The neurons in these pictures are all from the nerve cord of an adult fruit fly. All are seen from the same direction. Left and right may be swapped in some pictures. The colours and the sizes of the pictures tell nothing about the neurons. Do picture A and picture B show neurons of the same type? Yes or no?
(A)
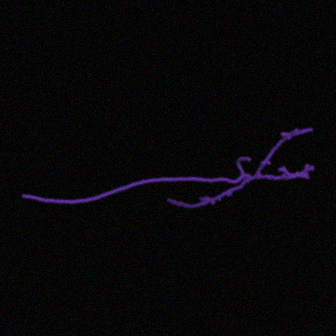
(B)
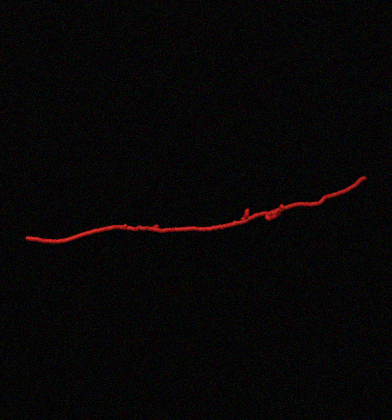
no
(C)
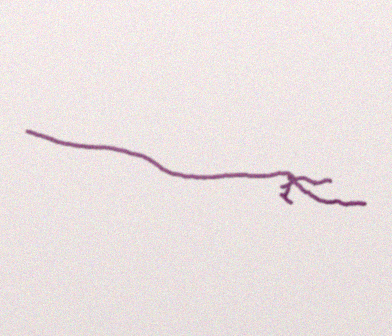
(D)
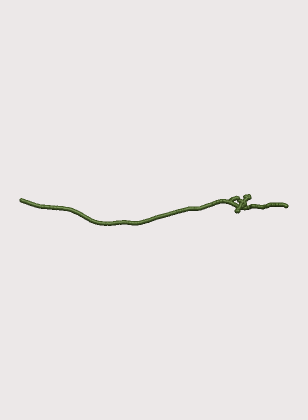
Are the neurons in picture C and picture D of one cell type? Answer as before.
yes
